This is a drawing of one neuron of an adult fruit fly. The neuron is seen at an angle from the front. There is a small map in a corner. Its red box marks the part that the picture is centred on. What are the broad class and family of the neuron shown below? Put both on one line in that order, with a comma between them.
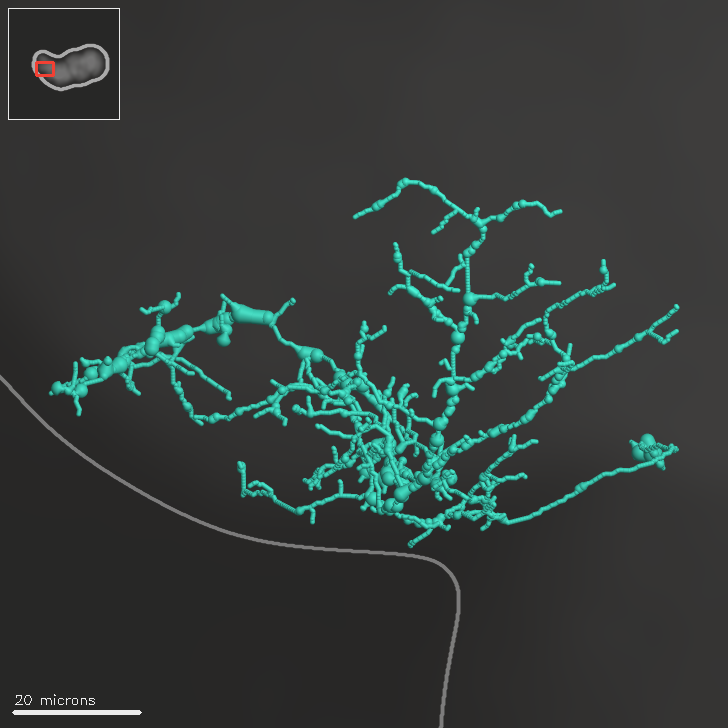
nerve-cord intrinsic neuron, hemilineage 14A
